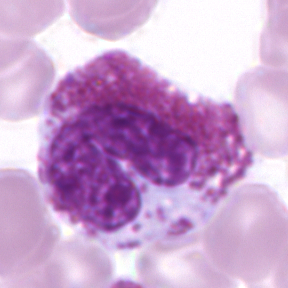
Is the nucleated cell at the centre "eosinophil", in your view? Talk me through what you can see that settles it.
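The nucleus can be made out as a curved, bent band, concave towards the lower right, and its dark purple chromatin is coarsely clumped.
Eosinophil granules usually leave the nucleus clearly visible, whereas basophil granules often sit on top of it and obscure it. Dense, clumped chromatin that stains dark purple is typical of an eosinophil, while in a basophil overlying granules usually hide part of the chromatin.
The name eosinophil holds; basophil does not. Coarse purple-red granules crowd the cytoplasm, most densely along the upper part of the cell. Inside the bend of the nucleus, at the lower right, the cytoplasm is pale and holds only sparse granules. No nucleoli are visible in the nucleus.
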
